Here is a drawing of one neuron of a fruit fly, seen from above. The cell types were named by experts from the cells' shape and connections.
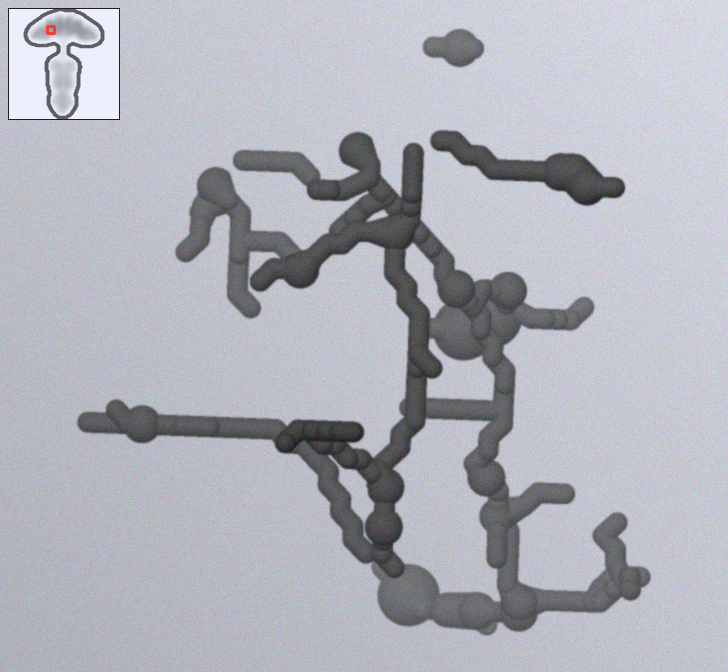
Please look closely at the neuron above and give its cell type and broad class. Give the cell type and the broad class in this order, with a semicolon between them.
CB0197; central-brain intrinsic neuron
